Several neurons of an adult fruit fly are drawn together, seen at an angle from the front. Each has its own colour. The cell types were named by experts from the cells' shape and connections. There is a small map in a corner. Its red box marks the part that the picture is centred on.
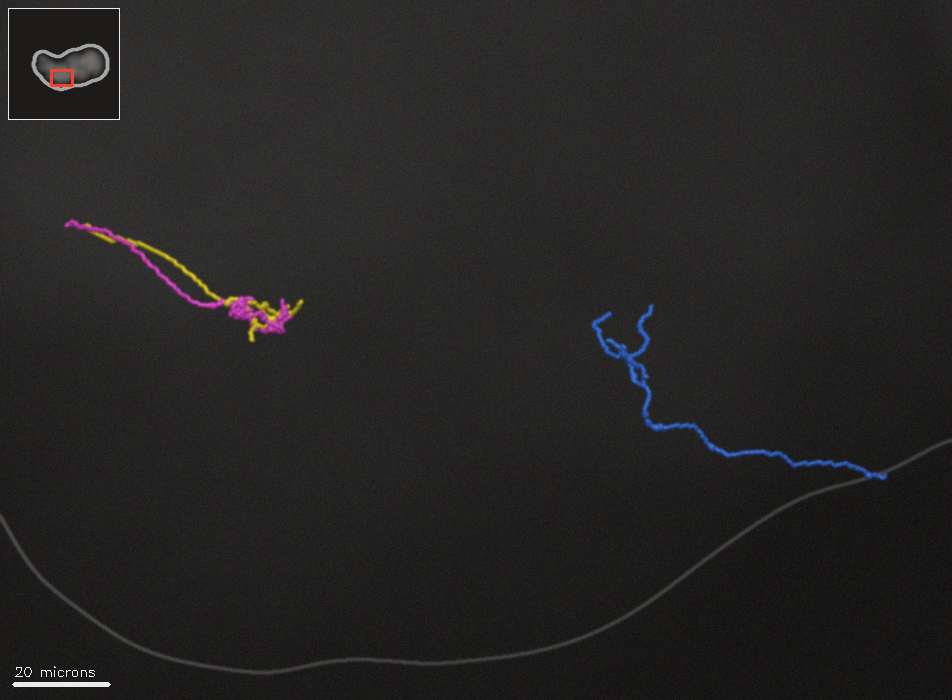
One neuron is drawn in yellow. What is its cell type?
SNta44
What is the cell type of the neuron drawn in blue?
SNta29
